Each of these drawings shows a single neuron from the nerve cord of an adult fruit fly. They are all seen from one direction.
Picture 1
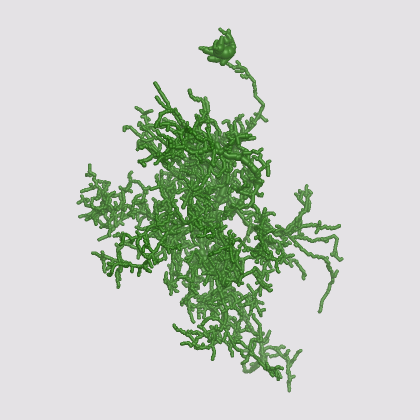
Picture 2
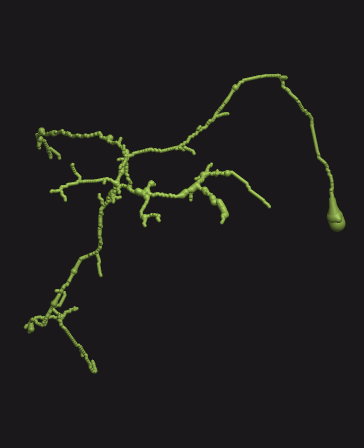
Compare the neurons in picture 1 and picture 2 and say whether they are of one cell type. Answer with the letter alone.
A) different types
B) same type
A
